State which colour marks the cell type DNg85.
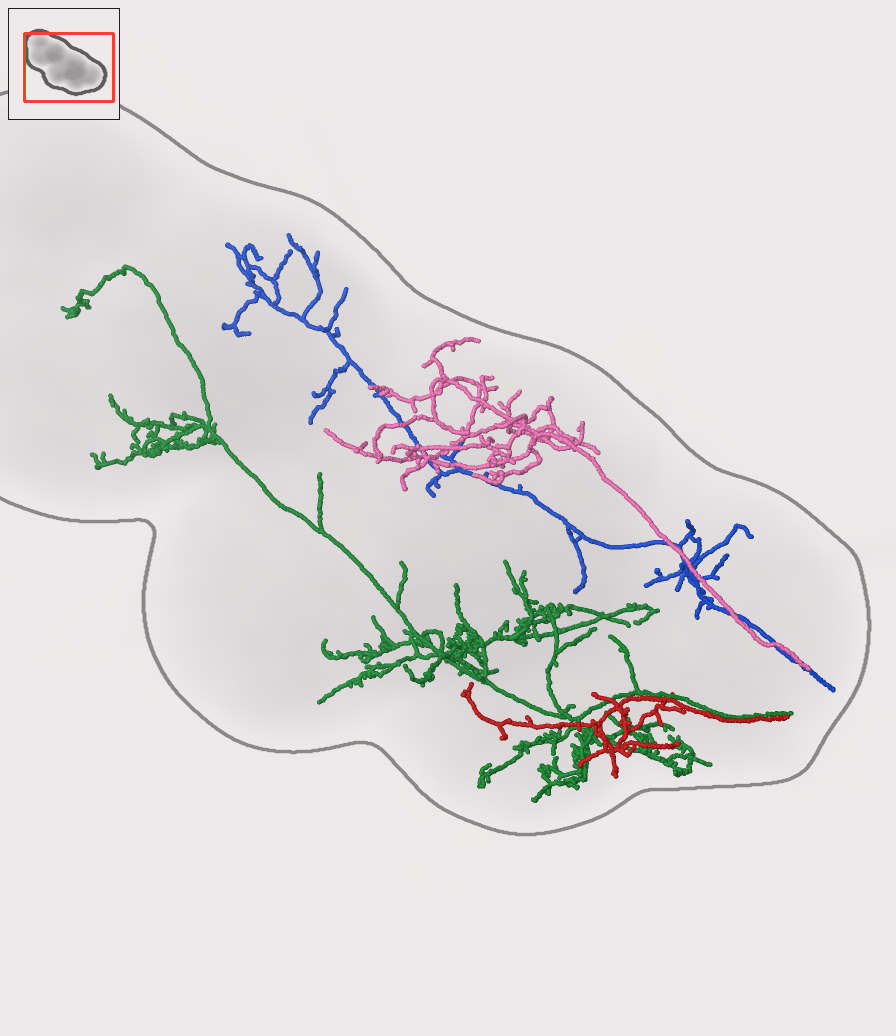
red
